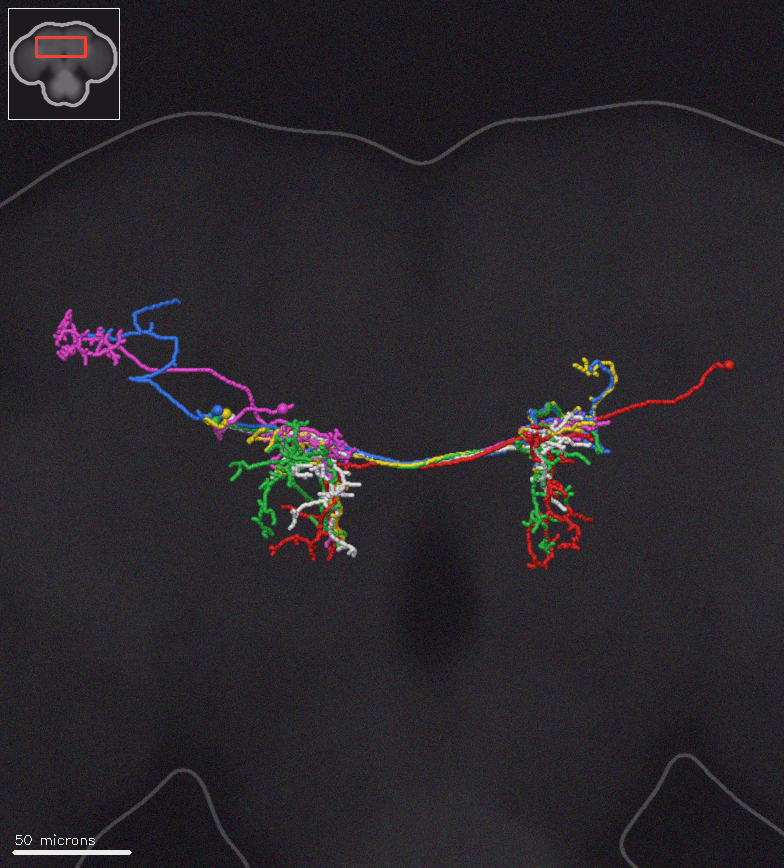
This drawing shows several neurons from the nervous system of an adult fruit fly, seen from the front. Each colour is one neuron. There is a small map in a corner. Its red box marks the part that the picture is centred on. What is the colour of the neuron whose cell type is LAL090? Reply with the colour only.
green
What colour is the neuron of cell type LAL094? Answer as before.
red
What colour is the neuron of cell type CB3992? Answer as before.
white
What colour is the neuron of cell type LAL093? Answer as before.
yellow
